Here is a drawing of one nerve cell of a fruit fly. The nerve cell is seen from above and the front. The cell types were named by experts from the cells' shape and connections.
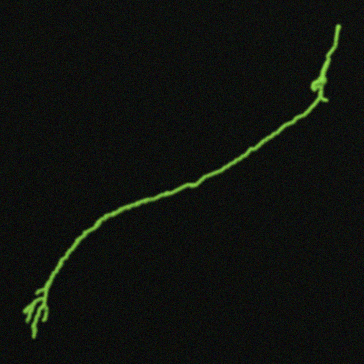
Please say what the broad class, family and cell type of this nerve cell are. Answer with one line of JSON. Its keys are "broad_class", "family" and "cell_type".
{"broad_class": "optic-lobe intrinsic neuron", "family": "L", "cell_type": "L4"}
